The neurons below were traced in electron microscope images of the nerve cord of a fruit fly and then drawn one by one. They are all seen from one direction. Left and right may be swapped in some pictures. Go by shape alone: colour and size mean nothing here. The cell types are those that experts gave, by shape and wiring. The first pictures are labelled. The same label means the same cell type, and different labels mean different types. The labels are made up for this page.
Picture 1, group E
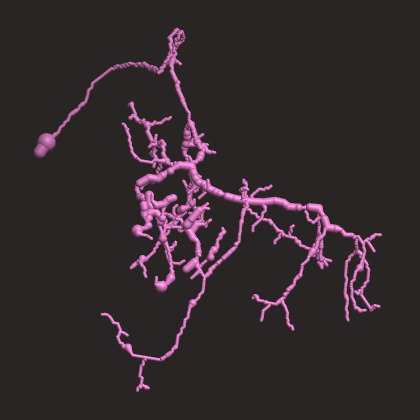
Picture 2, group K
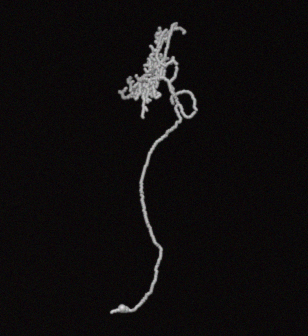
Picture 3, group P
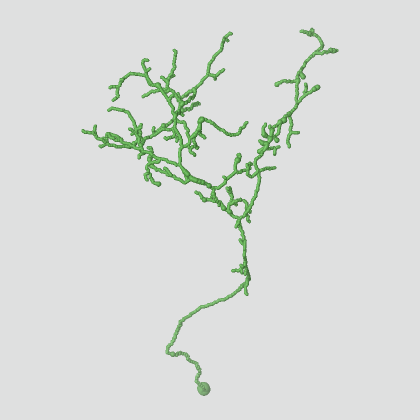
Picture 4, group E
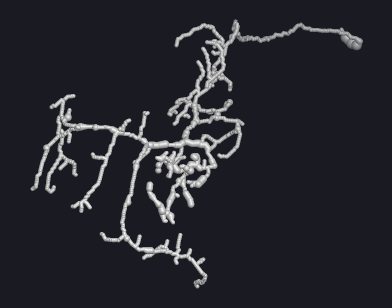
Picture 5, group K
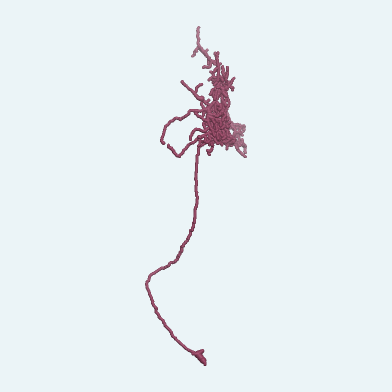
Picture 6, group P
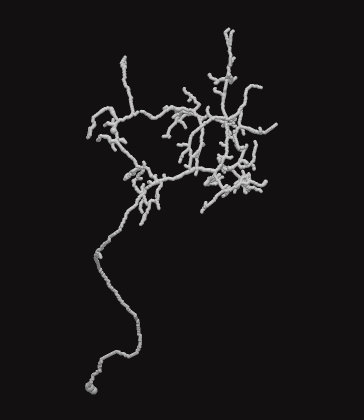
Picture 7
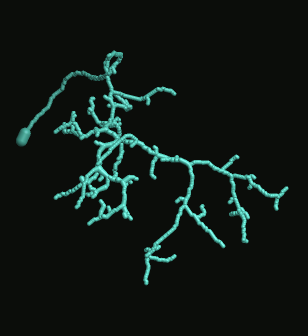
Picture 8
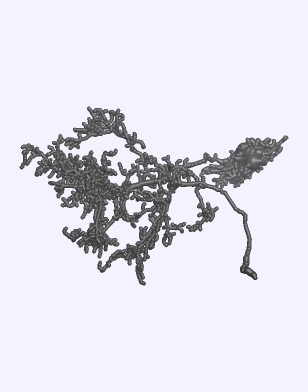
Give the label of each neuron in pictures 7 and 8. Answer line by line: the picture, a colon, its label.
7: group E
8: group E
